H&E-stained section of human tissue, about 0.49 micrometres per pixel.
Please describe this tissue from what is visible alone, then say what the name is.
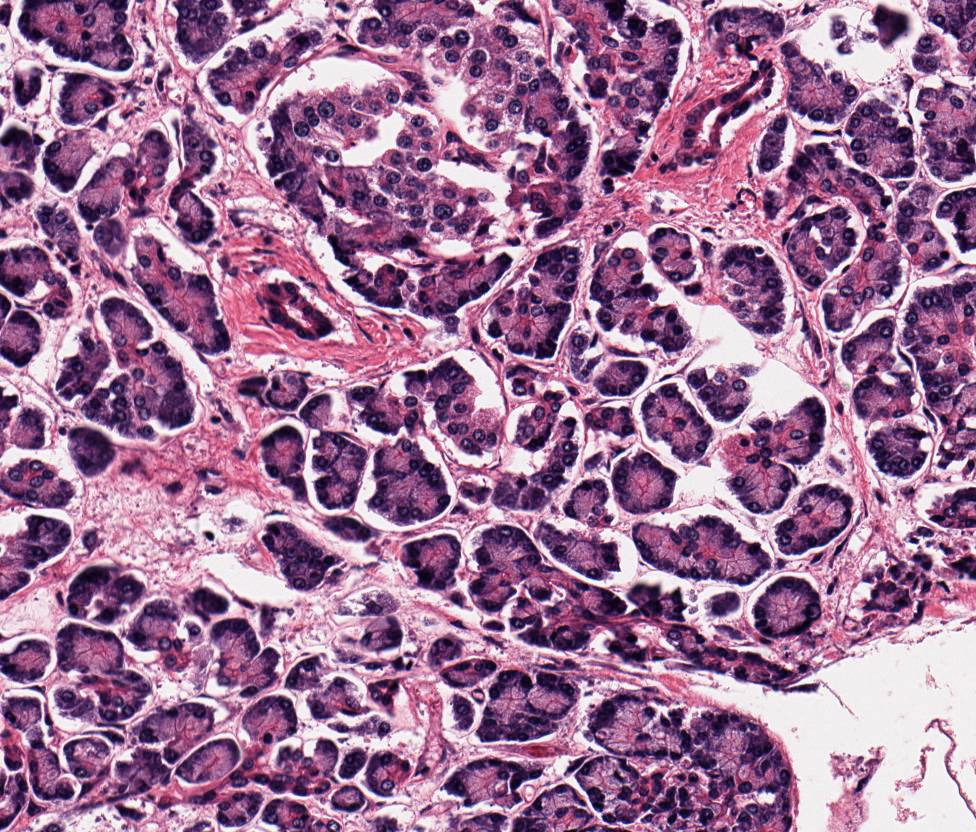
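Closely packed rounded acini fill the field, grouped into lobules separated by thin fibrous septa. In the acinar cells, round nuclei sit mostly toward the cell base. Adipocytes are absent throughout the field. Along the lower right edge lies a large empty white space. The tissue shown is pancreas.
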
